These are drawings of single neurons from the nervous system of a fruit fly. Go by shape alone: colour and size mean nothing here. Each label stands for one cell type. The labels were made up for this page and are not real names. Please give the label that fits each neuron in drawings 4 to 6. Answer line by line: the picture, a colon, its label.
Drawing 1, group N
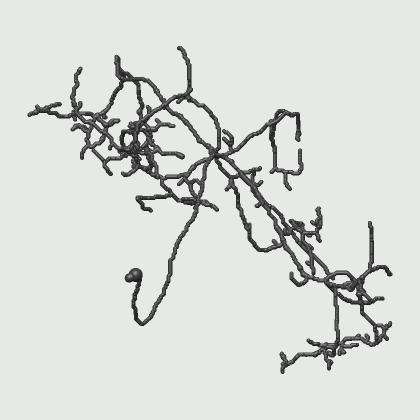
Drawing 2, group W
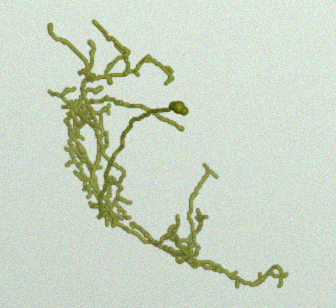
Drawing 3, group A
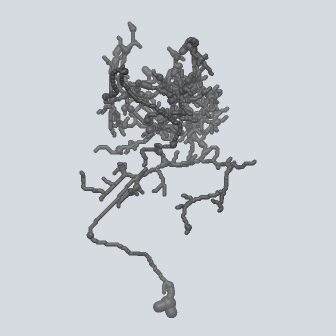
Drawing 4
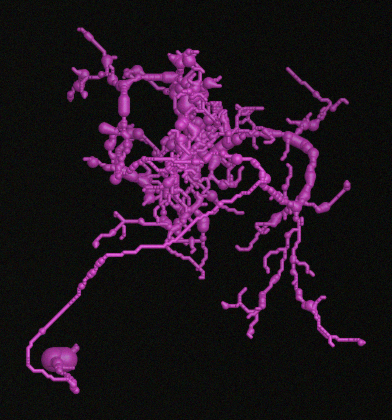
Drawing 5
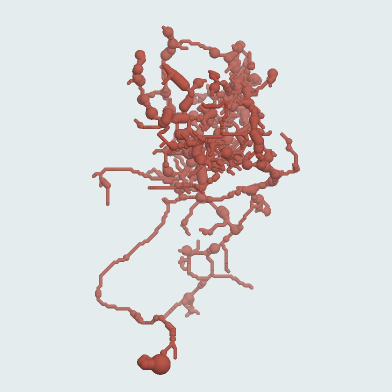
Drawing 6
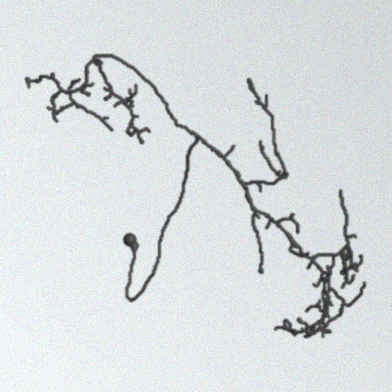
4: group A
5: group A
6: group N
